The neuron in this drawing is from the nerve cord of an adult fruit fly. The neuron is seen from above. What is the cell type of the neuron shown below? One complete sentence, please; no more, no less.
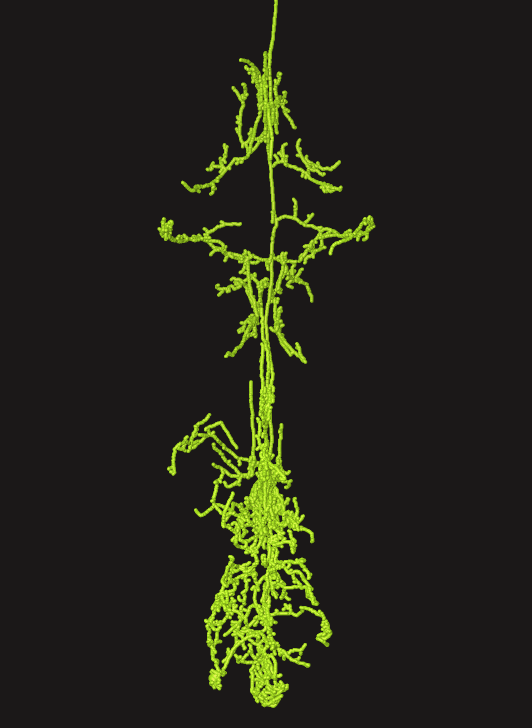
This neuron is typed as AN05B004.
